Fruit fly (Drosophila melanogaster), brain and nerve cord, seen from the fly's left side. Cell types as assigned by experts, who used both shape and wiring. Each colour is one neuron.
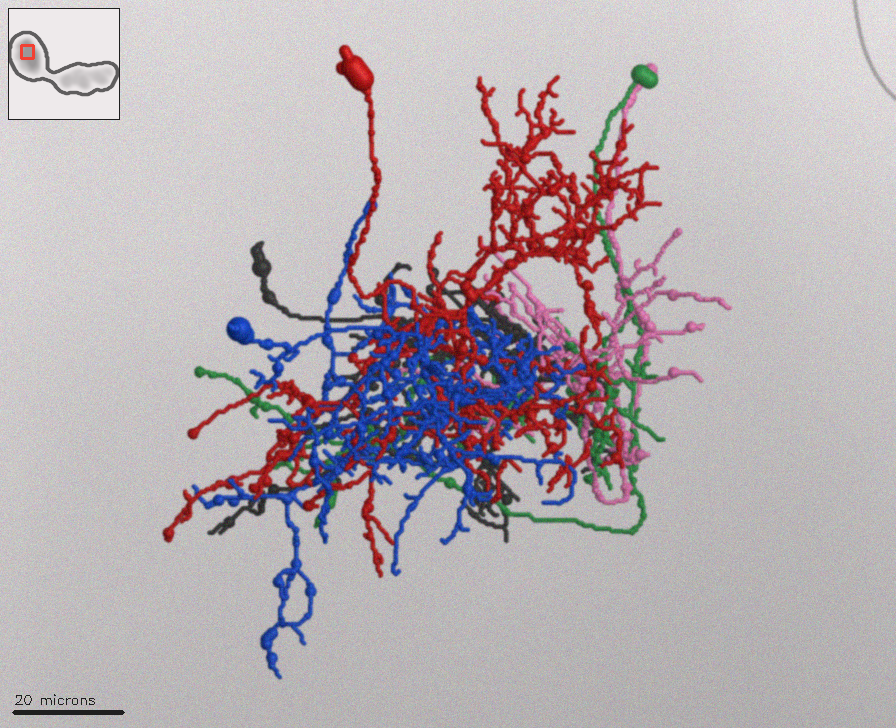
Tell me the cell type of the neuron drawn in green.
PVLP133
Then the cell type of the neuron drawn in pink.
PVLP134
